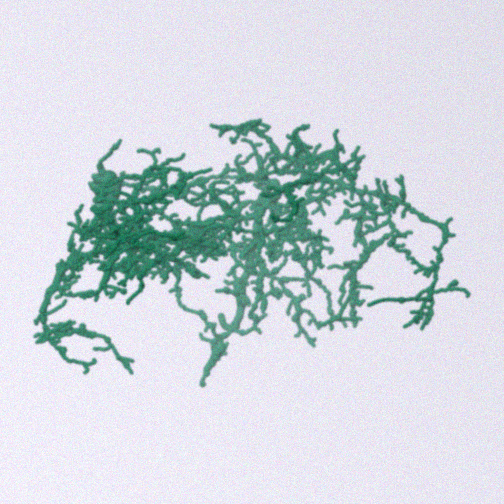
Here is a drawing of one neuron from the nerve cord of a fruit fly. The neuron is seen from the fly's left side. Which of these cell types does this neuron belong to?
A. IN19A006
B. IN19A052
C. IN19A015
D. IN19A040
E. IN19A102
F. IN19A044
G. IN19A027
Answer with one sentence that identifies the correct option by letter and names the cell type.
Given as option C, IN19A015 is the cell type for the neuron.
